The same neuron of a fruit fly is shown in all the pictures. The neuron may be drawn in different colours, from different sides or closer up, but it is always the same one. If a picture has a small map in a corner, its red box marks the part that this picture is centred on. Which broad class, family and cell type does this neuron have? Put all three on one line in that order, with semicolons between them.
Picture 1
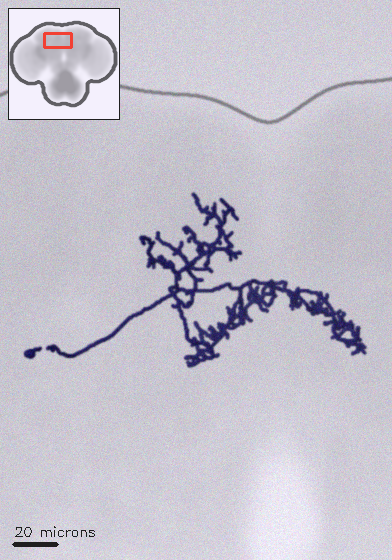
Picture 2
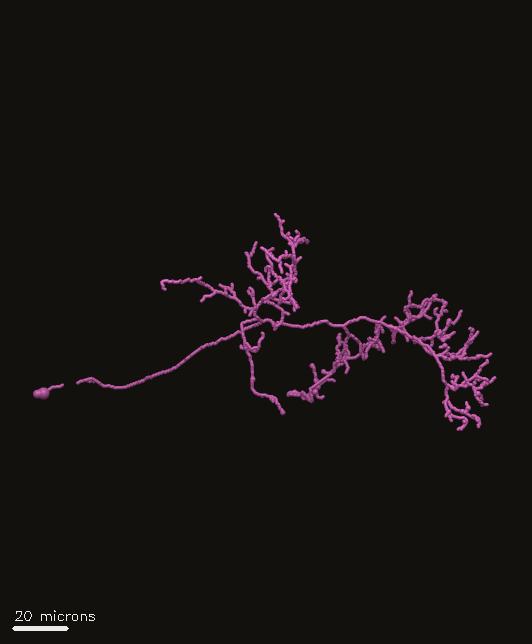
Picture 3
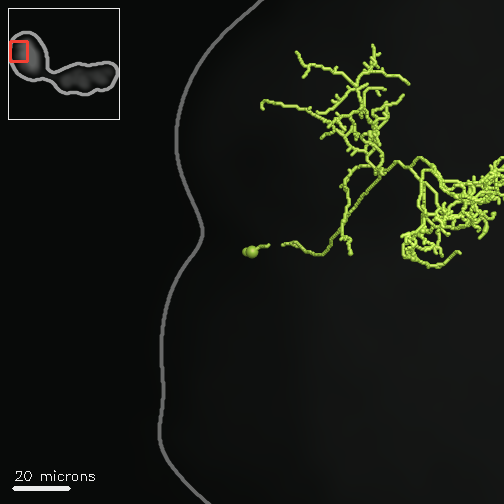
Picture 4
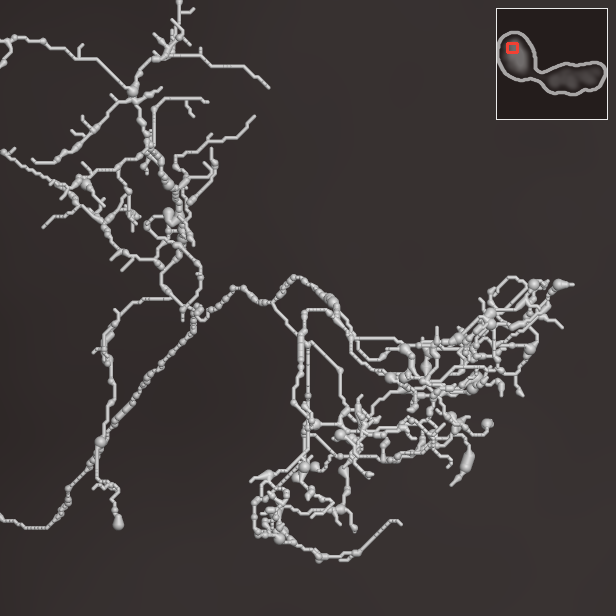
central-brain intrinsic neuron; hemilineage AOTUv4_ventral; FB4Q_b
